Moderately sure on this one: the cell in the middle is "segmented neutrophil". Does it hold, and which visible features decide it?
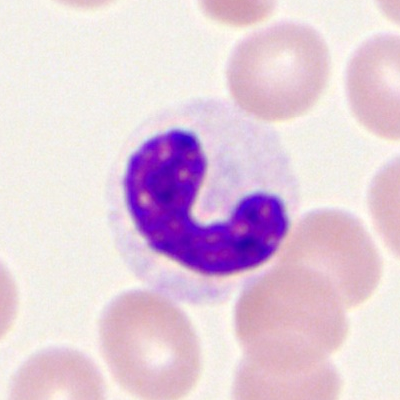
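First point, the nucleus: a single curved band shaped like a C, which goes with band neutrophil.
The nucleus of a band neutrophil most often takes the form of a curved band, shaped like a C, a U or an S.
Second point, segmentation: the band is unsegmented, which speaks against segmented neutrophil.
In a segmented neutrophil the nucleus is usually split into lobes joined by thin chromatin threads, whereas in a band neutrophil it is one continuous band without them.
Third point, chromatin: dark purple and coarsely clumped, in keeping with band neutrophil.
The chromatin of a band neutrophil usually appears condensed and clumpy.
Fourth point, outline: round and smooth. Fifth point, cytoplasm: pale lilac-pink, holding fine, faint lilac granules and no vacuoles. Verdict: not a segmented neutrophil but a band neutrophil.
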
